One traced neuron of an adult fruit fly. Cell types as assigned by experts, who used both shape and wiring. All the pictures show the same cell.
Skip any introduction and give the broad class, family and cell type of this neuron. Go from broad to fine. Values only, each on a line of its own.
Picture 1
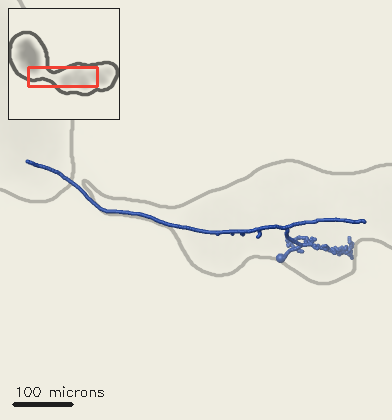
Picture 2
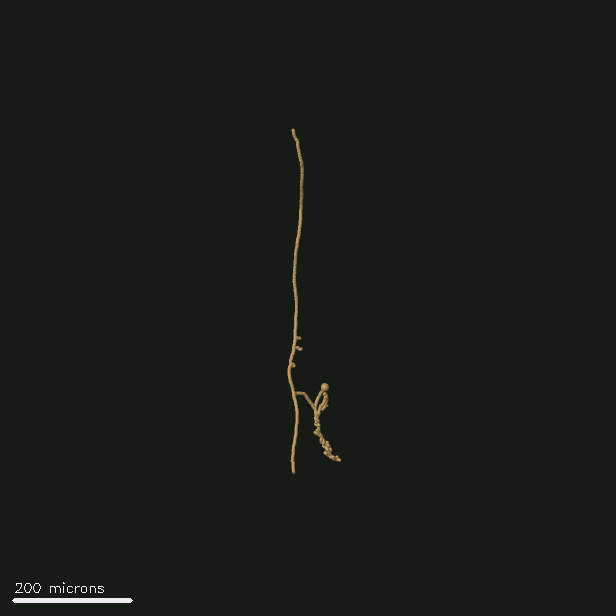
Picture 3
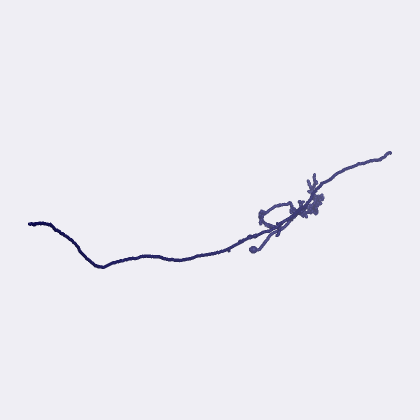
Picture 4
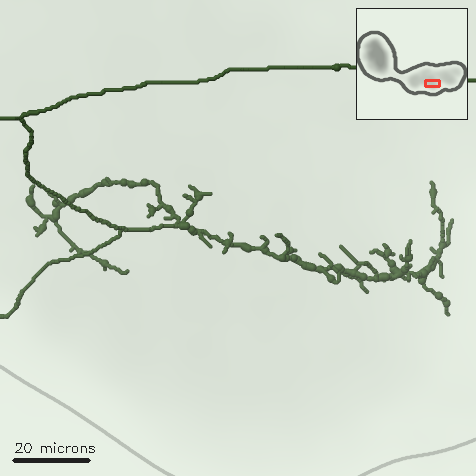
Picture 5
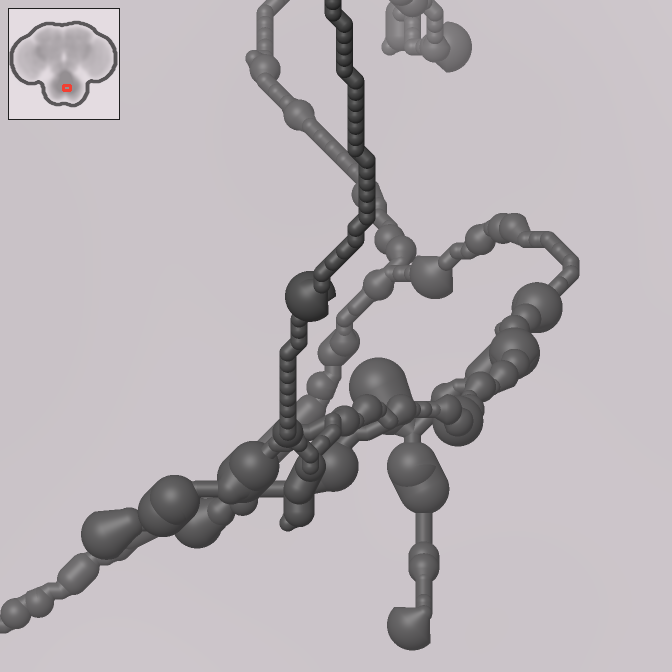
ascending neuron
hemilineage 10B
AN10B037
